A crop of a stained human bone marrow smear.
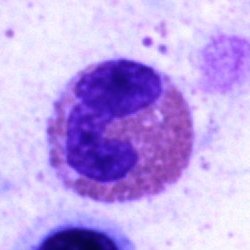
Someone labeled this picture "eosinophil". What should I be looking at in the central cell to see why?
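Three features in the picture go with the name eosinophil, the first being the round outline of the cell.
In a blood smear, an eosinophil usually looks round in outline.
The chromatin is dense and stains dark purple, which also goes with the name.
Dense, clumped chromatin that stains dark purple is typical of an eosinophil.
Pinkish-orange granules fill the cytoplasm, in keeping with the name as well.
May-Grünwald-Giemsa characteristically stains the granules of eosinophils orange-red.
The nucleus lies toward the left side of the cell, so more cytoplasm is left on the right.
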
